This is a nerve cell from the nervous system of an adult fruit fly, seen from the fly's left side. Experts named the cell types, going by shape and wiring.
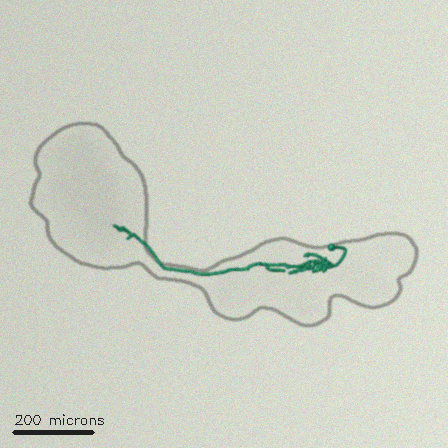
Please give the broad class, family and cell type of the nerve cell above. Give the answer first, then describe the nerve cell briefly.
Its broad class is ascending neuron. The family is hemilineage 19B. Its cell type is AN19B102. Its cell body lies on the right of the picture. From left to right in the picture it spans about 600 microns.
